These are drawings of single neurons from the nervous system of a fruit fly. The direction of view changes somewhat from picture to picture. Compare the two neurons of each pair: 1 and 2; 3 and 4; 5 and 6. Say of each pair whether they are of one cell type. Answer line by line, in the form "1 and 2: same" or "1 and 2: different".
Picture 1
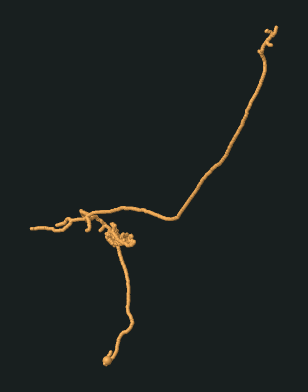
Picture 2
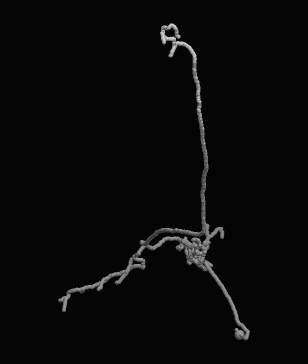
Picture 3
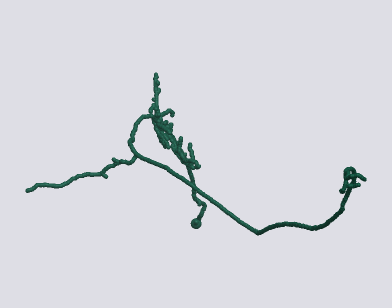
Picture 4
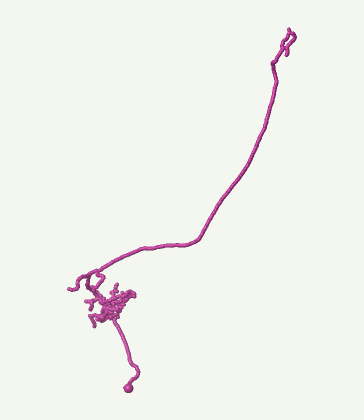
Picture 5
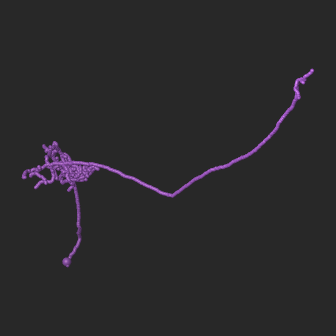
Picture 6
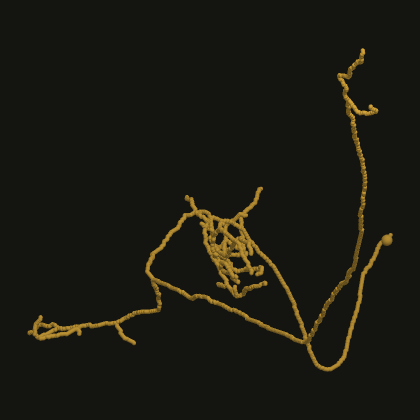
1 and 2: different
3 and 4: different
5 and 6: different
